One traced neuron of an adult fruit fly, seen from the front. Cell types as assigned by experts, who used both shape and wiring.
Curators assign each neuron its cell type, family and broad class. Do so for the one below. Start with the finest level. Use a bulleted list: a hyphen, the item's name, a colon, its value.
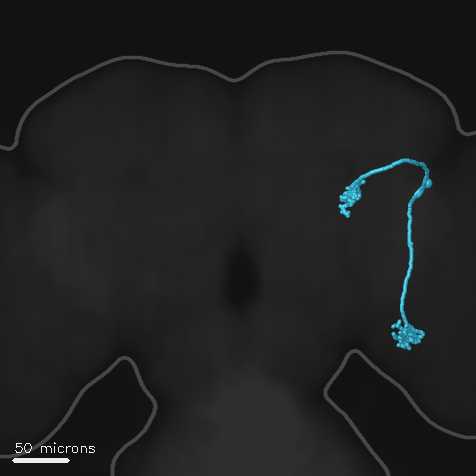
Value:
- cell type: LC9
- family: hemilineage VPNd3
- broad class: visual projection neuron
